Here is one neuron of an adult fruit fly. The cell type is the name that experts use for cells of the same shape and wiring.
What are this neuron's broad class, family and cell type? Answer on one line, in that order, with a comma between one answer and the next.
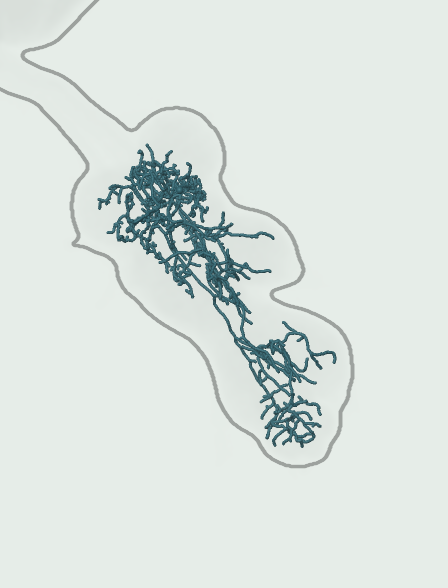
nerve-cord intrinsic neuron, hemilineage 05B, IN05B094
